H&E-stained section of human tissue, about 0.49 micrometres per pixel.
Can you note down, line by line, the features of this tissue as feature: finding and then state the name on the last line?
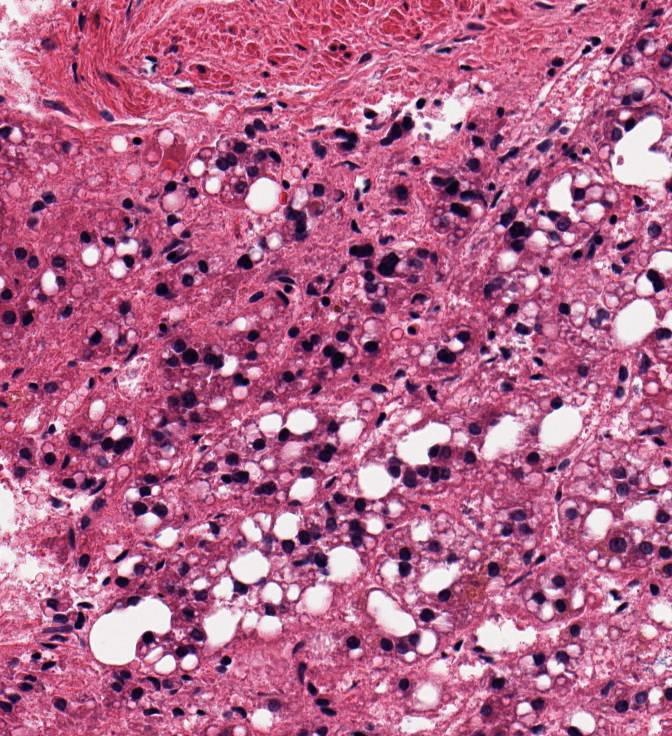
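Arrangement: diffuse sheet of cells, no glands, tubules or organised units
Cytoplasm: in many cells, multiple small clear round vacuoles, bubbly look
Nuclei of vacuolated cells: small, round, darkly stained
Background: pink, finely fibrillary to granular material between cells
Name: adrenal gland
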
